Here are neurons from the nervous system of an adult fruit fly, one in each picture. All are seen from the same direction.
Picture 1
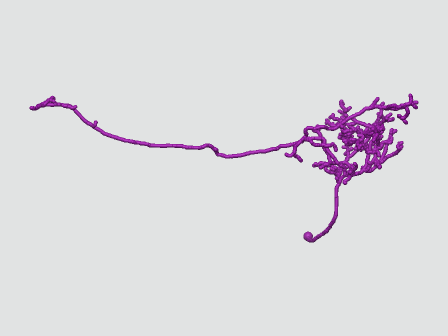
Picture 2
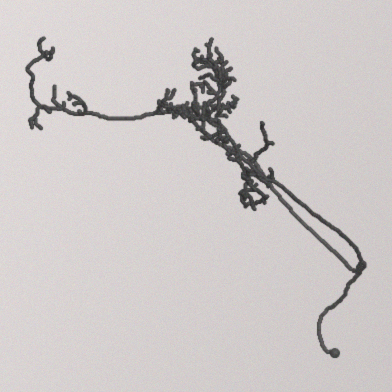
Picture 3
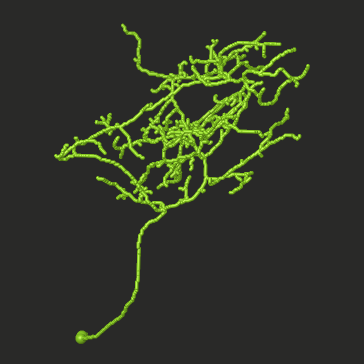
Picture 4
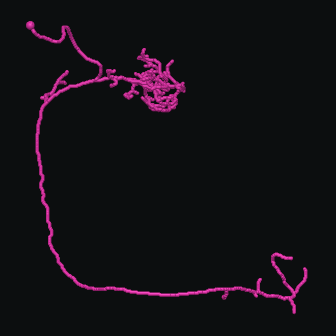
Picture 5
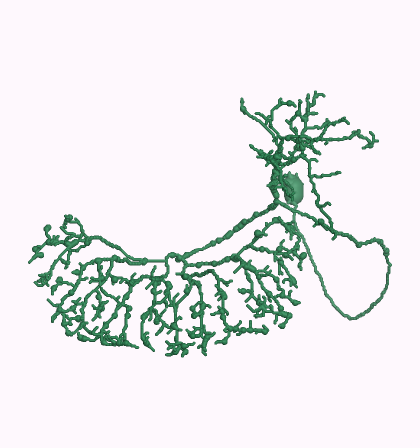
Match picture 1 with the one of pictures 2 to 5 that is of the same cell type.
3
